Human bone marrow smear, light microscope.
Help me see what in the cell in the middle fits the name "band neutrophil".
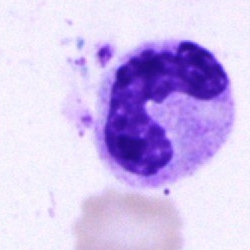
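Start with the nucleus of this band neutrophil: it is a single curved band bent into a C, with its open side facing right.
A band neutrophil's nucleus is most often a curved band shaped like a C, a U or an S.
Notice too that it is not split into separate lobes, which fits the name.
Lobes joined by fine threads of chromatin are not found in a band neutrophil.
The chromatin here is dark purple and coarsely clumped, which also goes with it.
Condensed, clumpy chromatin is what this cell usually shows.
Fine, faint granules lie in the cytoplasm.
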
